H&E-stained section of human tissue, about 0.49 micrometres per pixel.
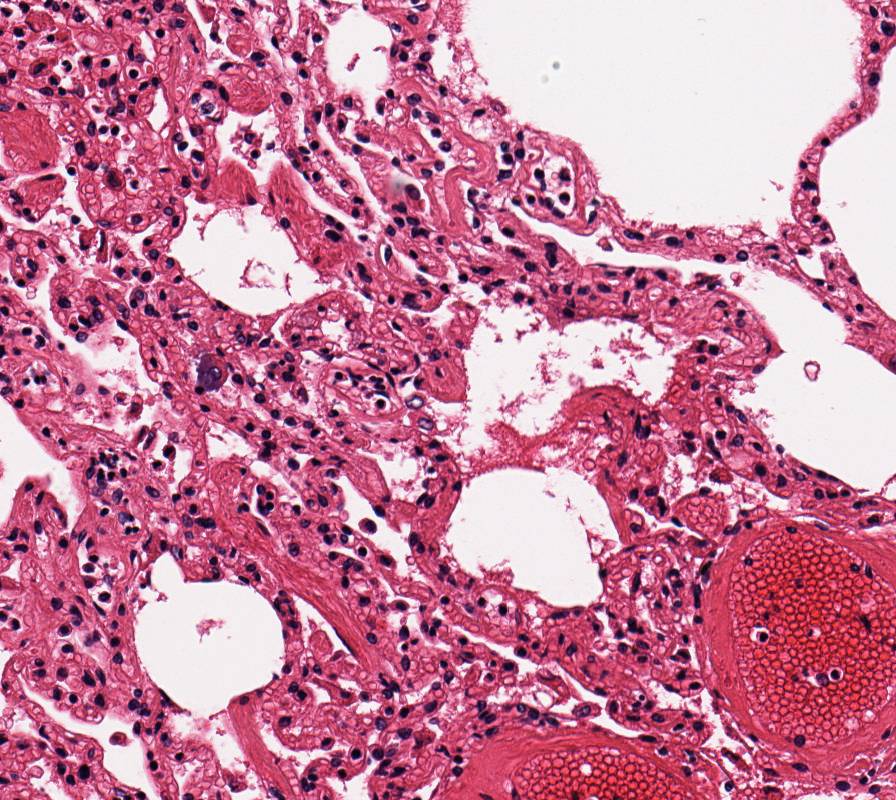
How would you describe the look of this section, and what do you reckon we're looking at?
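Thin tissue walls form a meshwork around rounded open spaces. They are crowded and closely packed in the left half, where pink fibrous strands running in many directions thicken them, and more widely spaced at the upper right. Flattened cells with small elongated nuclei line the walls bordering the large spaces at the upper right. Small dark round to oval nuclei are scattered densely throughout the walls. This section is lung.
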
